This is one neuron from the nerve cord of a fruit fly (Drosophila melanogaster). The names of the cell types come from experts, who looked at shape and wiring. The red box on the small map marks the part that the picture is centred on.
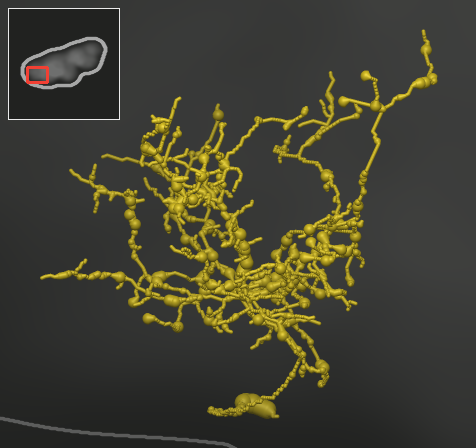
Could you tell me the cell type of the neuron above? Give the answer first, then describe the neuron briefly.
It is of cell type IN01B033. Its broad class is nerve-cord intrinsic neuron. The picture shows dozens of branch ends. In this view it is about as wide as it is tall.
